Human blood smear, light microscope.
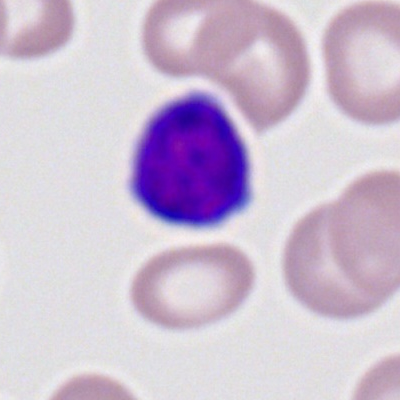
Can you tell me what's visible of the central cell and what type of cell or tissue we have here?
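Nucleus single, unlobed, filling nearly the whole cell. Chromatin dense, dark purple, coarsely clumped. Cytoplasm only a very thin blue rim at the edge of the nucleus. Lymphocyte.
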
